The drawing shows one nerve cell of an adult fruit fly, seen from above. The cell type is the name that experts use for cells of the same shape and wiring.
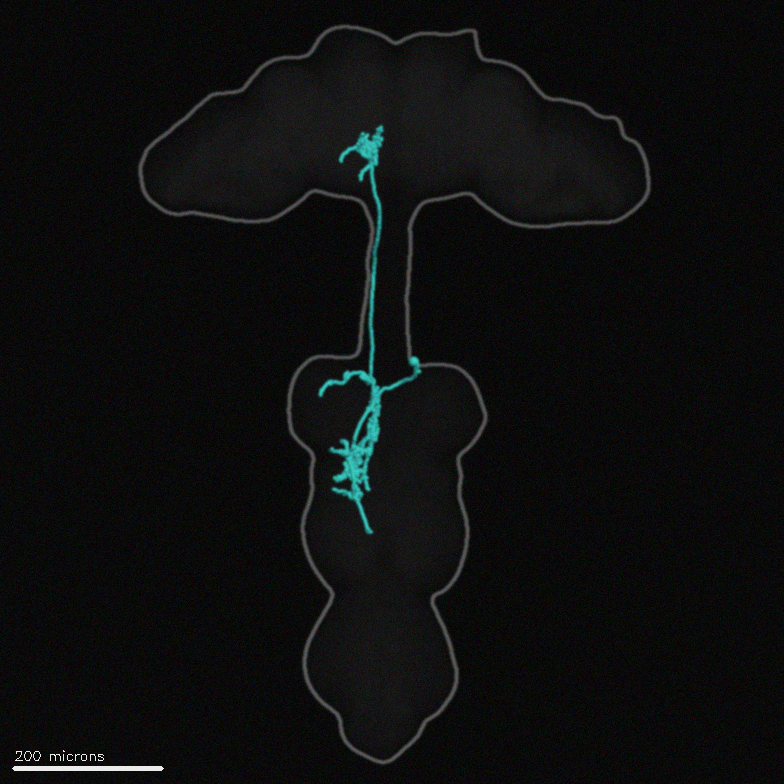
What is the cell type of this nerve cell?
AN09B020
